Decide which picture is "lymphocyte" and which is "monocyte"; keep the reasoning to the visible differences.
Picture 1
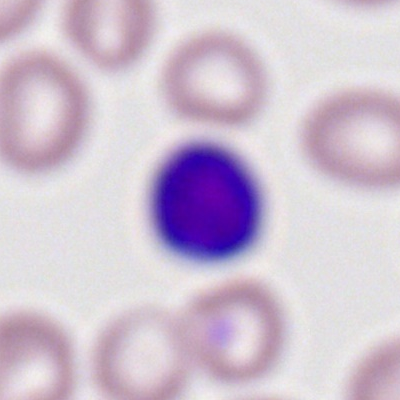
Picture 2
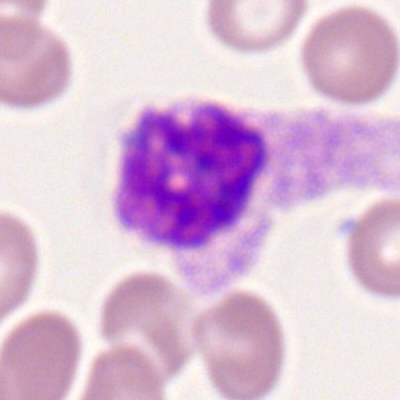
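Picture 1 is the lymphocyte; picture 2 is the monocyte. Point one, outline: in picture 1 the cell is round, slightly oval, with a smooth edge and no projections standing out from its surface. Point two, the dark-staining part: in picture 1 it is a dense mass, almost evenly dark purple throughout, with no nucleoli; in picture 2 the nucleus sits in the left part of the cell, has an irregular, somewhat angular outline, and shows several small pale pink spots.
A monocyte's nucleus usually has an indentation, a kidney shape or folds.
Point three, cytoplasm: picture 1 shows little or none as a separate rim around the dark mass, while in picture 2 pale lilac cytoplasm streams out to the right as a broad band reaching the edge of the picture.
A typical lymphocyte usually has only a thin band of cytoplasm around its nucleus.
Point four, granules: none are visible anywhere in picture 1, whereas the cytoplasm in picture 2 is speckled with fine purplish granules.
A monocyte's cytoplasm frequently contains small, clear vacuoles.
In picture 2, no clear vacuoles are seen.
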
